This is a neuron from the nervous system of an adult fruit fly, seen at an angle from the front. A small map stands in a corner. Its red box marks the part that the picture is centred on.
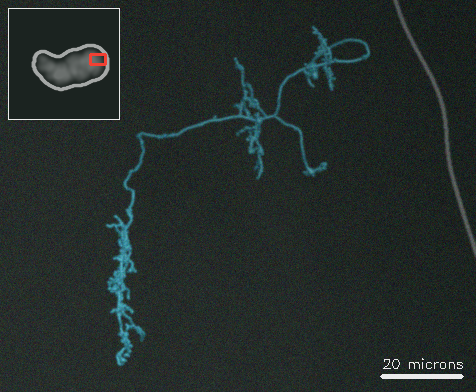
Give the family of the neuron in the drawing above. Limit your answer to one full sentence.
The family to which the neuron belongs is TmY.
